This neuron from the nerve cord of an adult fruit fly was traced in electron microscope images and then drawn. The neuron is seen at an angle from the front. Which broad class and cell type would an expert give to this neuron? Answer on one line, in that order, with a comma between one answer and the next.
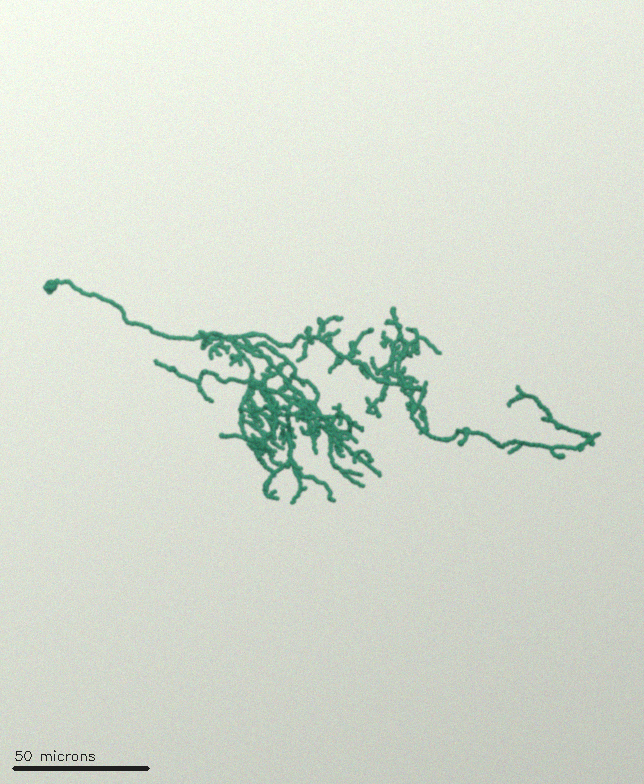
nerve-cord intrinsic neuron, INXXX276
